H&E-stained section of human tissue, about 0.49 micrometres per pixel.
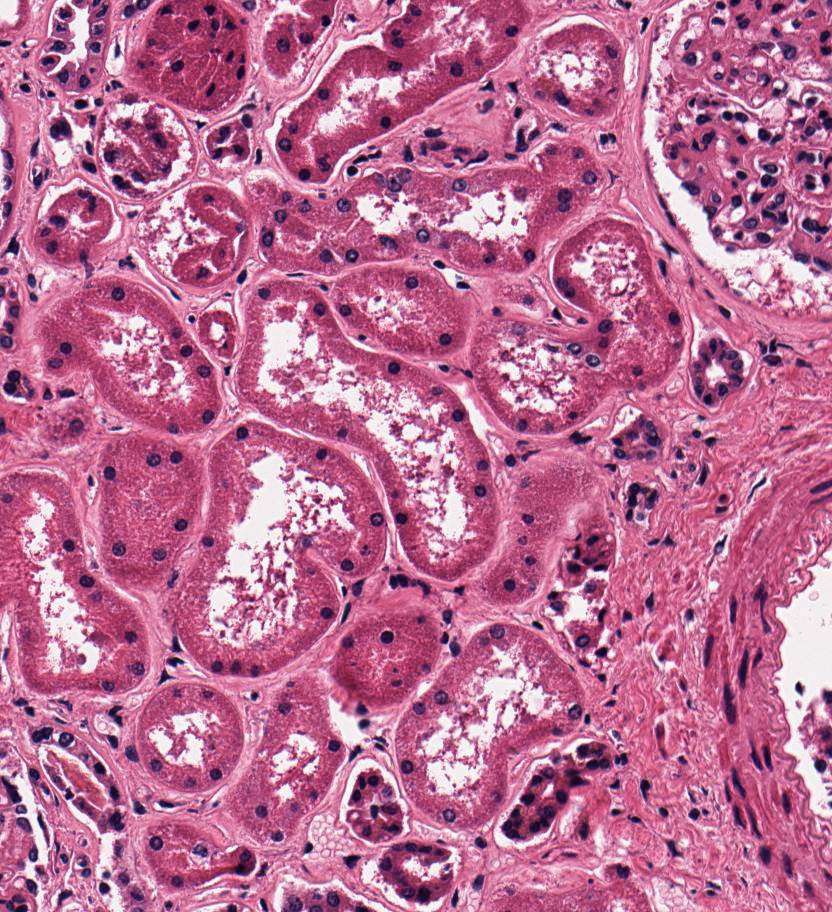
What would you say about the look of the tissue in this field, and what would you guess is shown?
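See how most of the field is closely packed tubules, cut in round, oval and curved profiles. The larger tubules have a single layer of tall cuboidal cells, with abundant granular pink cytoplasm and round, dark, widely spaced nuclei toward the base. At the top right edge is part of a glomerulus: a cellular capillary tuft in a clear space within a thin capsule. This is renal cortex.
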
